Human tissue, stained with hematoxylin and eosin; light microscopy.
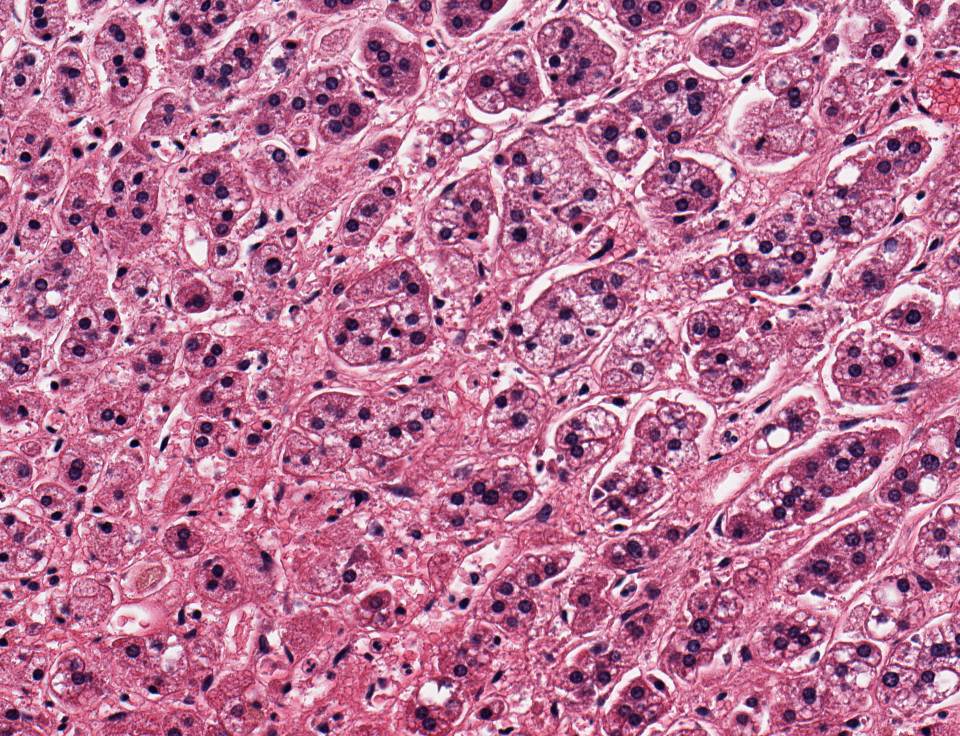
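Adrenal gland, H&E. The cells are large and polygonal, with abundant cytoplasm. In many of them the cytoplasm is pale pink, finely vacuolated and bubbly, most noticeably in the centre and upper right. Between the nests run strands of pink fibrous tissue holding small spindle-shaped nuclei. Nowhere in the field are there gland lumina or fat cells.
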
